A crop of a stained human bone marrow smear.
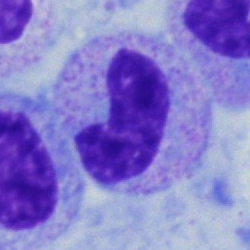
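Band neutrophil, central cell. Chromatin dark purple, fairly condensed; no nucleoli visible. Cytoplasm plentiful, a wide rim around the nucleus, without vacuoles.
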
